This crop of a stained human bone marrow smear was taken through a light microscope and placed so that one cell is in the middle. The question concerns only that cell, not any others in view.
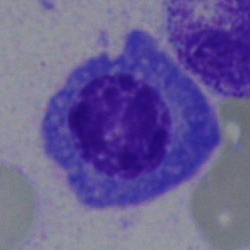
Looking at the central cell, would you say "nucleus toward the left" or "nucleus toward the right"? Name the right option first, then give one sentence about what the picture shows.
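Nucleus toward the left. More cytoplasm lies to the right of the nucleus than to its left.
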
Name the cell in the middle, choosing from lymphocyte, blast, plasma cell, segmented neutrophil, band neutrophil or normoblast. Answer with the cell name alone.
plasma cell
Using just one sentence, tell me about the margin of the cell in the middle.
Seen at its edge, the cell is not smooth but ragged or projecting.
